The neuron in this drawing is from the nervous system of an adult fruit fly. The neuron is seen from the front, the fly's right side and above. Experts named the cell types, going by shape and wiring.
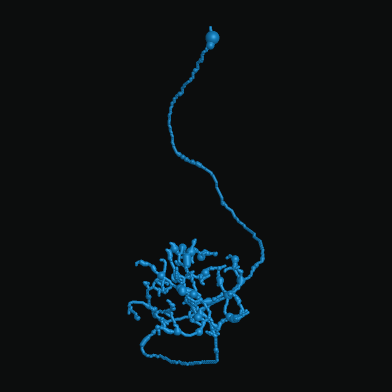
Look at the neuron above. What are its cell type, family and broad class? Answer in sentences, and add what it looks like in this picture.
The cell type is vDeltaG. The name of its family is class CX. This is a central-brain intrinsic neuron. The cell body is at the top of the picture. In this view it is more than twice as tall as it is wide.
